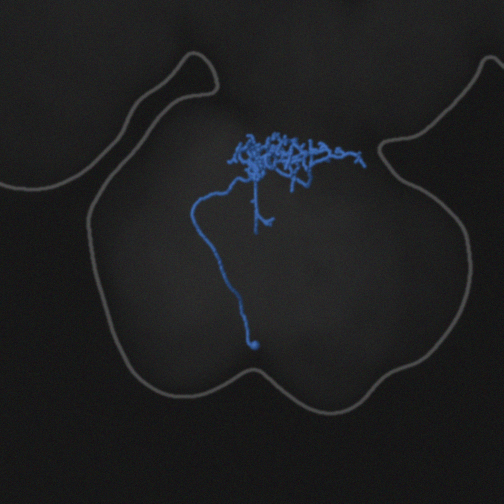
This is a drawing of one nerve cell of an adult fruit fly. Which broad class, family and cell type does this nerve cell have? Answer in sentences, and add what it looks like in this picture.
This is a nerve-cord intrinsic neuron. Its family is hemilineage 06A. It is of cell type IN06A048. As drawn here it is about as wide as it is tall.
